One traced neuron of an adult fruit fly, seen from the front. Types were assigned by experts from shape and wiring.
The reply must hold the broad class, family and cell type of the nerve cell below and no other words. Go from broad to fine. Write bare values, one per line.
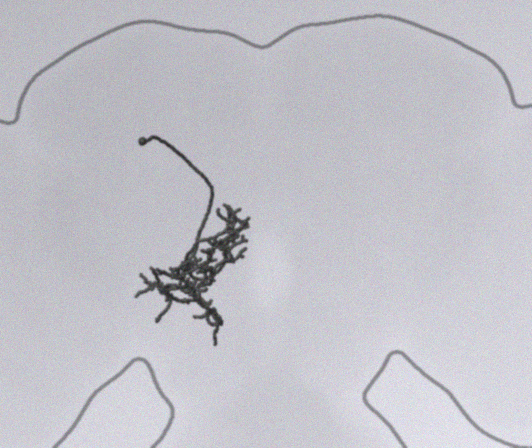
central-brain intrinsic neuron
hemilineage WEDd1
SAD009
